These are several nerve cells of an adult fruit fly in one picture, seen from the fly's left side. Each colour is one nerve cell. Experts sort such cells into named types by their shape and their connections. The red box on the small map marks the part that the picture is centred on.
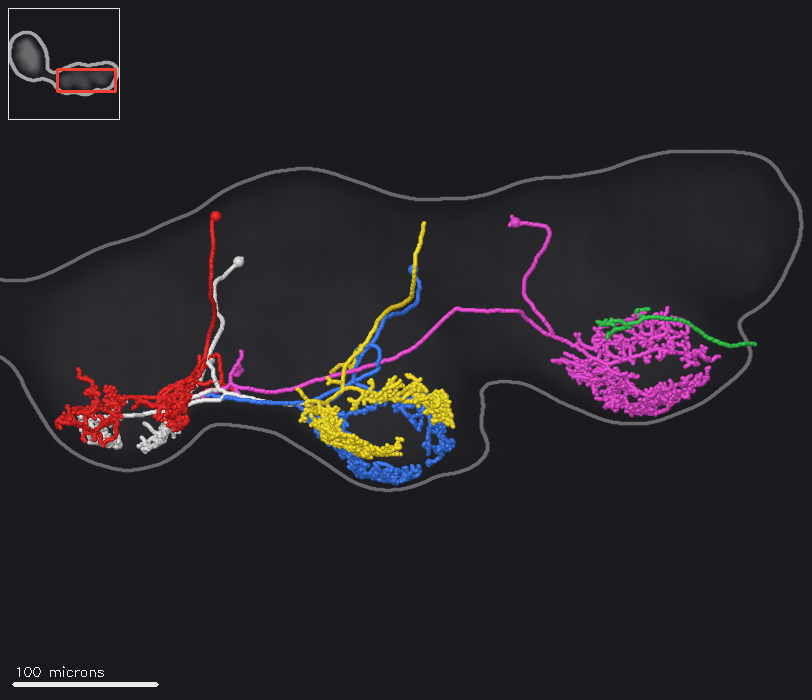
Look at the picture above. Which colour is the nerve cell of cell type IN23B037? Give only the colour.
yellow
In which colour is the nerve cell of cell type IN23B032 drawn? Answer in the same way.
red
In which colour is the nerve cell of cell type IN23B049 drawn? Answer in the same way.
blue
